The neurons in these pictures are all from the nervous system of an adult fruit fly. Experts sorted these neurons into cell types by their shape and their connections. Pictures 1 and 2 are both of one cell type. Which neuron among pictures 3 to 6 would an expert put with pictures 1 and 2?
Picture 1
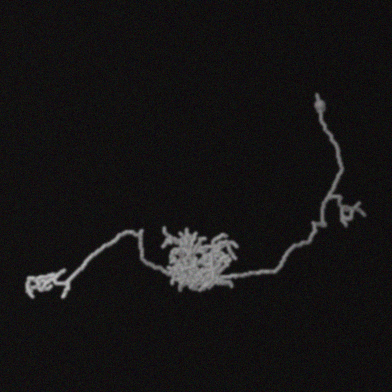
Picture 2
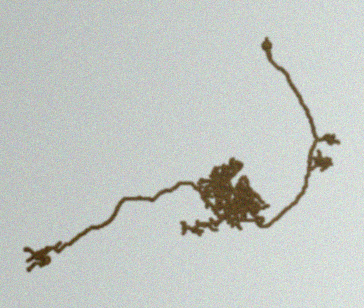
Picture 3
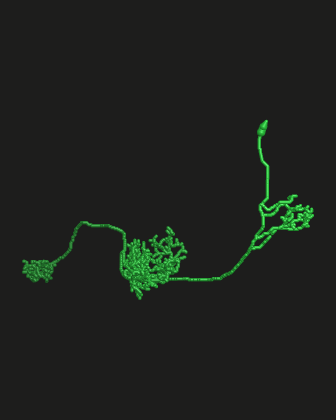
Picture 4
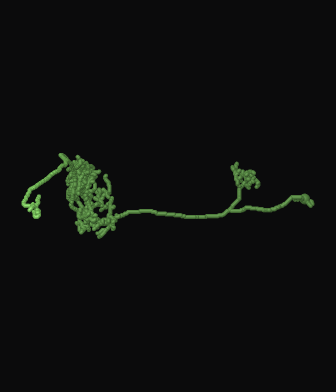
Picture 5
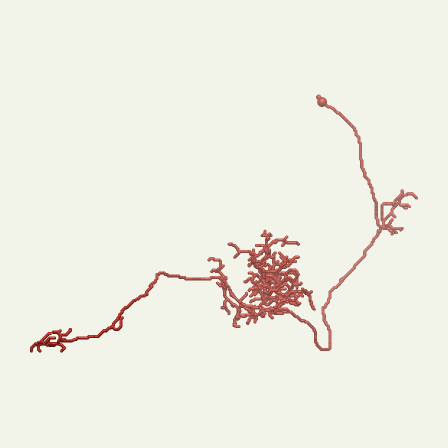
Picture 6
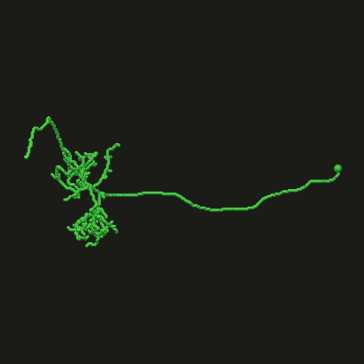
Picture 5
